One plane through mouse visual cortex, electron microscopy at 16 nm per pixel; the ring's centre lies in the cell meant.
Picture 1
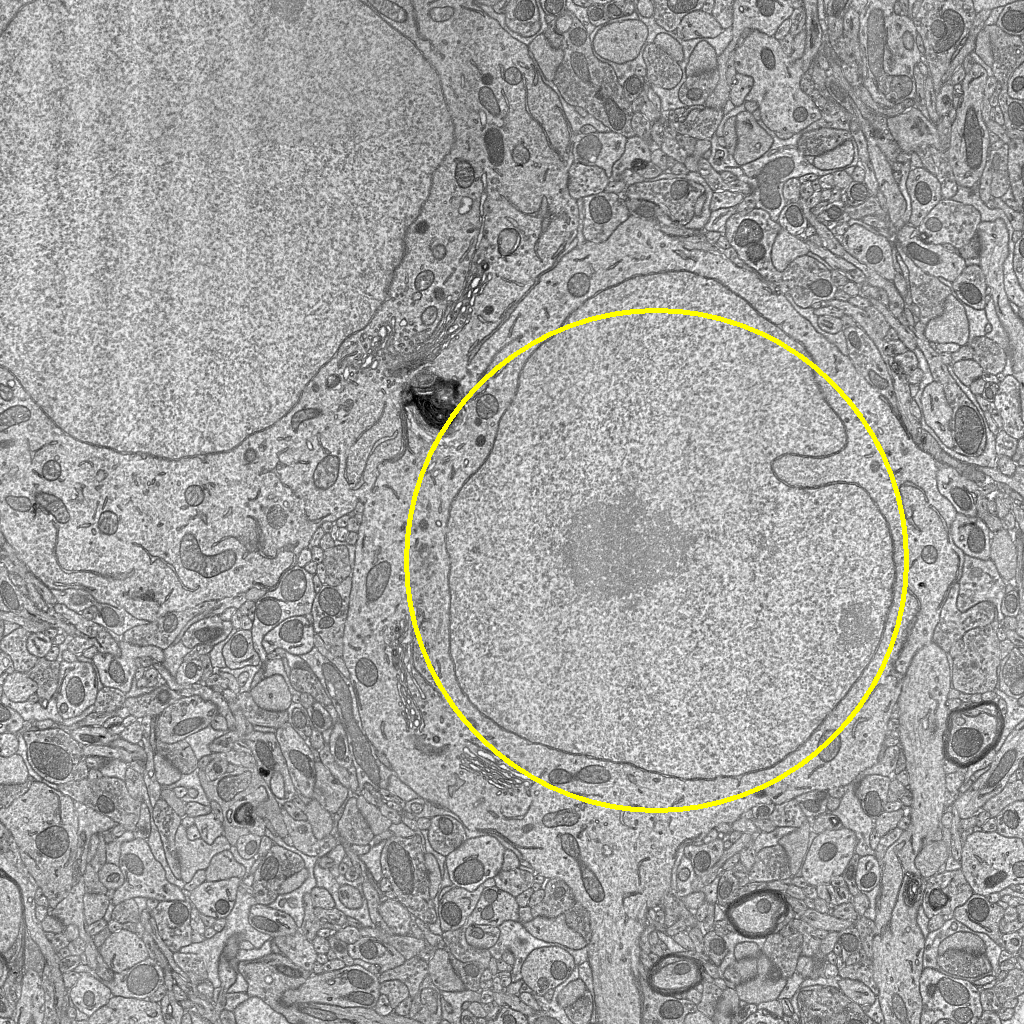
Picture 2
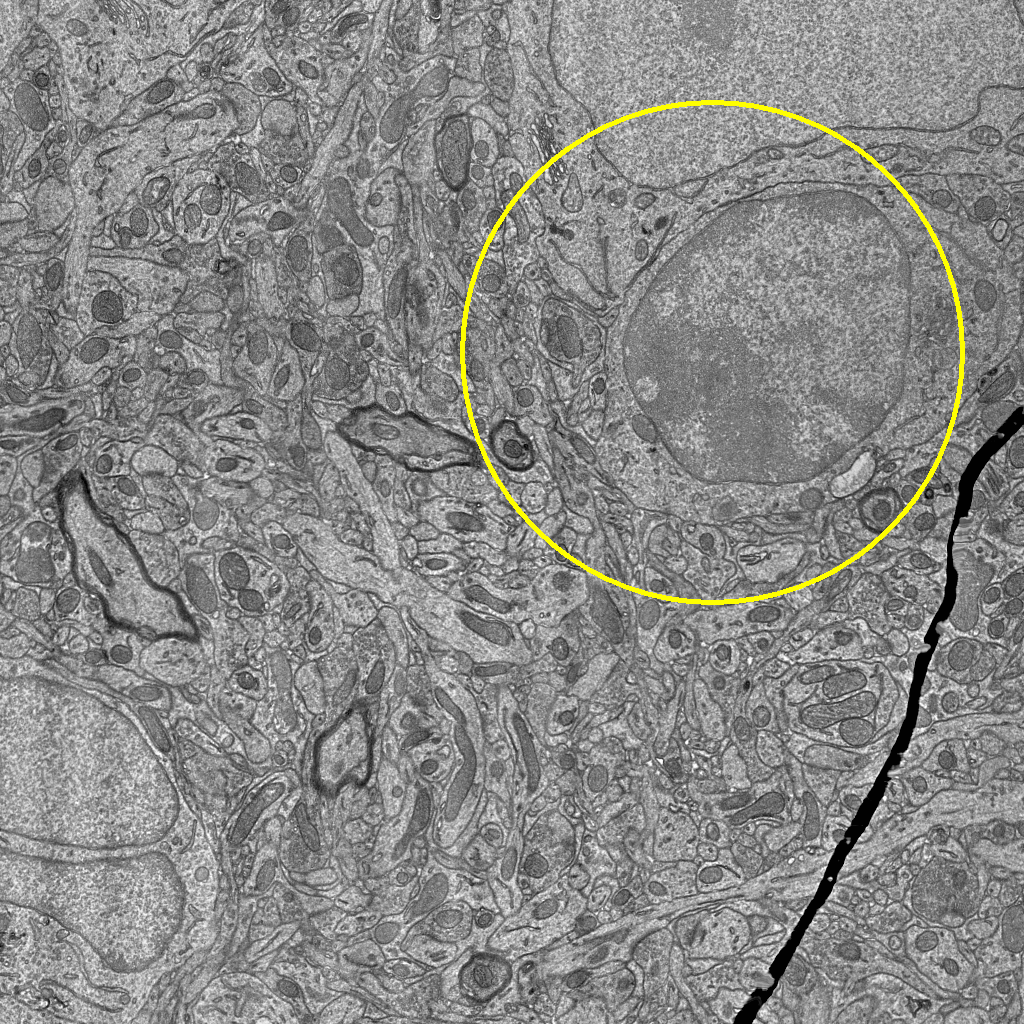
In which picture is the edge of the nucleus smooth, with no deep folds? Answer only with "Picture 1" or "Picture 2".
Picture 2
